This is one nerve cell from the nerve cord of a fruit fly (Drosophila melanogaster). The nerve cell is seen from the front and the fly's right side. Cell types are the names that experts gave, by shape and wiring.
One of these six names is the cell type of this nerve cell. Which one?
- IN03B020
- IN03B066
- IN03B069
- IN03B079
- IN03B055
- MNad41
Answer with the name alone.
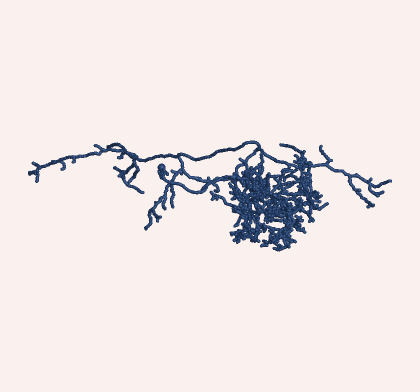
IN03B020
